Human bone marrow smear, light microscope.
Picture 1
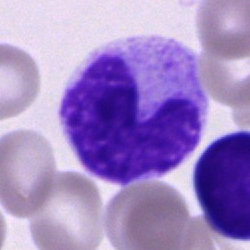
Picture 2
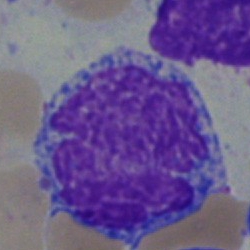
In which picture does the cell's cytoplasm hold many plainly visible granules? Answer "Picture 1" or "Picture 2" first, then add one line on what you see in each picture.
Picture 1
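Picture 1: Fine purple granules are scattered through the cytoplasm.
Picture 2: No granules are seen in the cytoplasm.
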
